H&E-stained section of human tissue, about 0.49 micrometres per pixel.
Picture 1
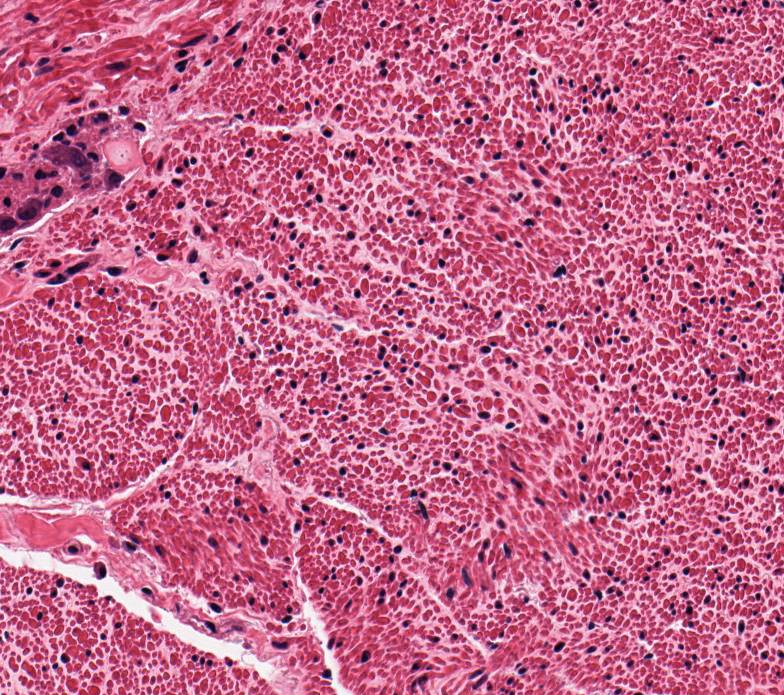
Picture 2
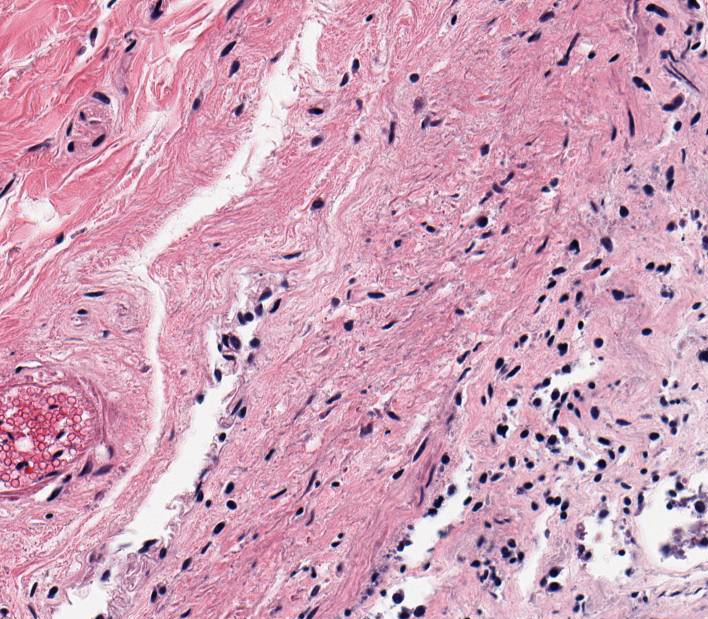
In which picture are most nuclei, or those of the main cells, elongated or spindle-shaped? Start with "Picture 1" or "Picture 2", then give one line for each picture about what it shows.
Picture 2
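In picture 1: Dark round nuclei are seen in only a minority of the profiles and are scattered evenly through the field.
In picture 2: Most nuclei through the centre are slender, dark and spindle-shaped, lying along the fibres.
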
